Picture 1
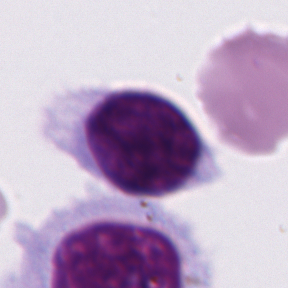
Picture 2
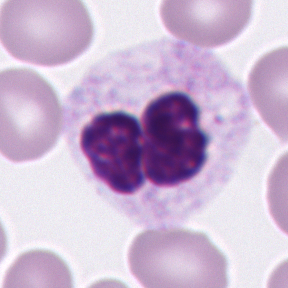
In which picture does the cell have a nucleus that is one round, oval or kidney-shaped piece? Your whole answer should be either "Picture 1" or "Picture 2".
Picture 1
